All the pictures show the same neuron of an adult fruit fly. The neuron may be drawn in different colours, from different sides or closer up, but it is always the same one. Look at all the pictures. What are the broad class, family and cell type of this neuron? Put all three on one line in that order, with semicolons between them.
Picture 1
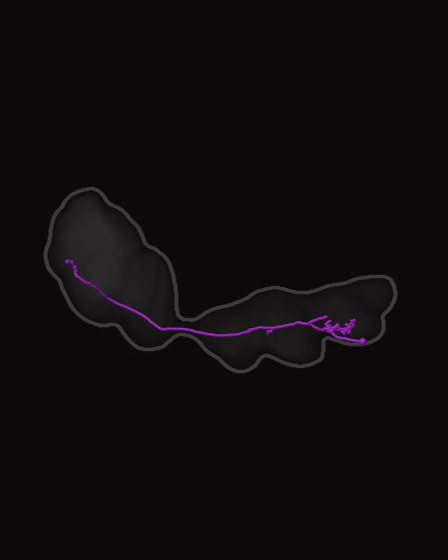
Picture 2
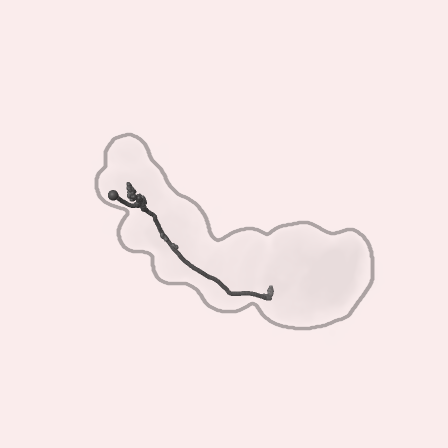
ascending neuron; hemilineage 10B; AN10B047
